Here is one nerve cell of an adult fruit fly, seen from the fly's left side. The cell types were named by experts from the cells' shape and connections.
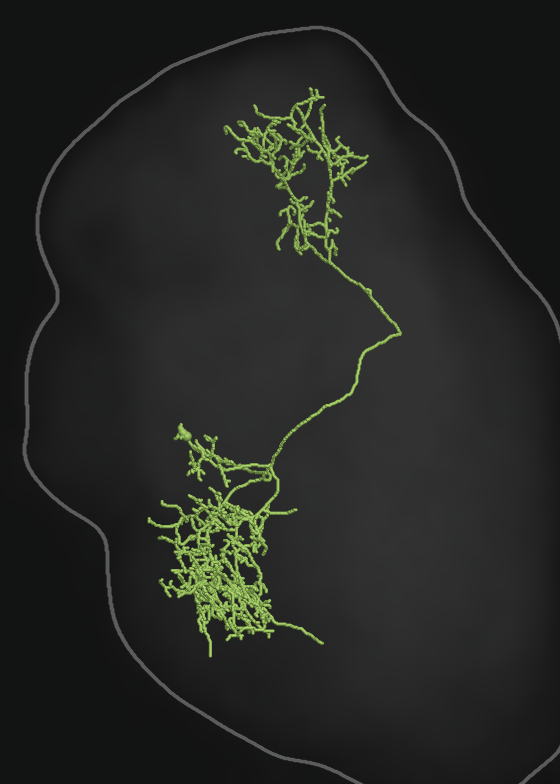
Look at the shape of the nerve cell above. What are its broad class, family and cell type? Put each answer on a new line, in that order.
central-brain intrinsic neuron
hemilineage VESa2
SLP243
